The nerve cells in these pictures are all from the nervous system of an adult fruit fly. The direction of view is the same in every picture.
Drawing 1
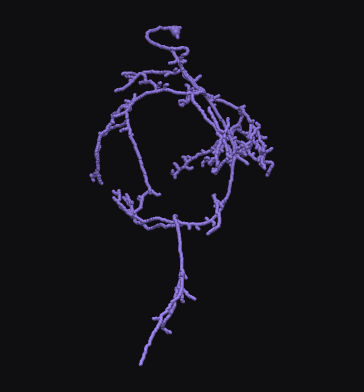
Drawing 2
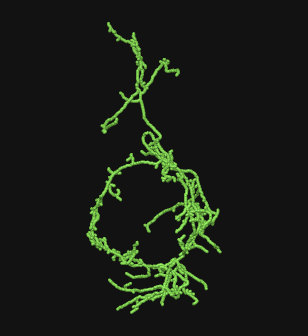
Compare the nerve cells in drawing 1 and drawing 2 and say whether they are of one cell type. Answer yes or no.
yes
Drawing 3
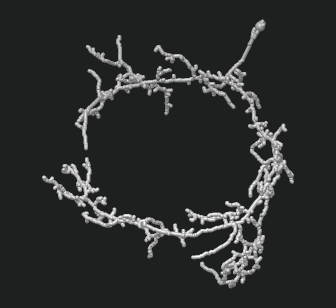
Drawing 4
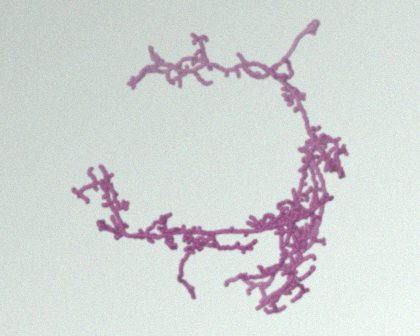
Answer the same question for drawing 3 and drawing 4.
yes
